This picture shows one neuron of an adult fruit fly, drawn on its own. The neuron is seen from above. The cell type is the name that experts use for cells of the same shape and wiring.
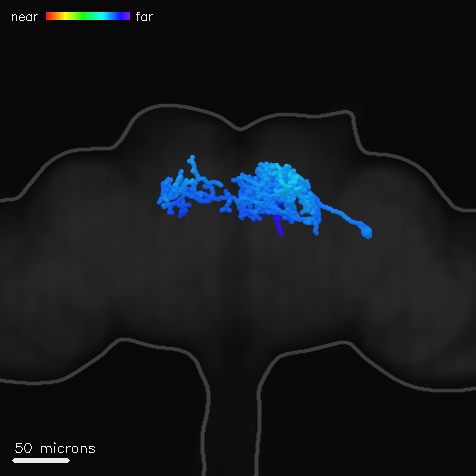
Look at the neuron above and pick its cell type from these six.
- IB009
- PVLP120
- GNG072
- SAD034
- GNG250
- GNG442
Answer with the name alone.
GNG072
